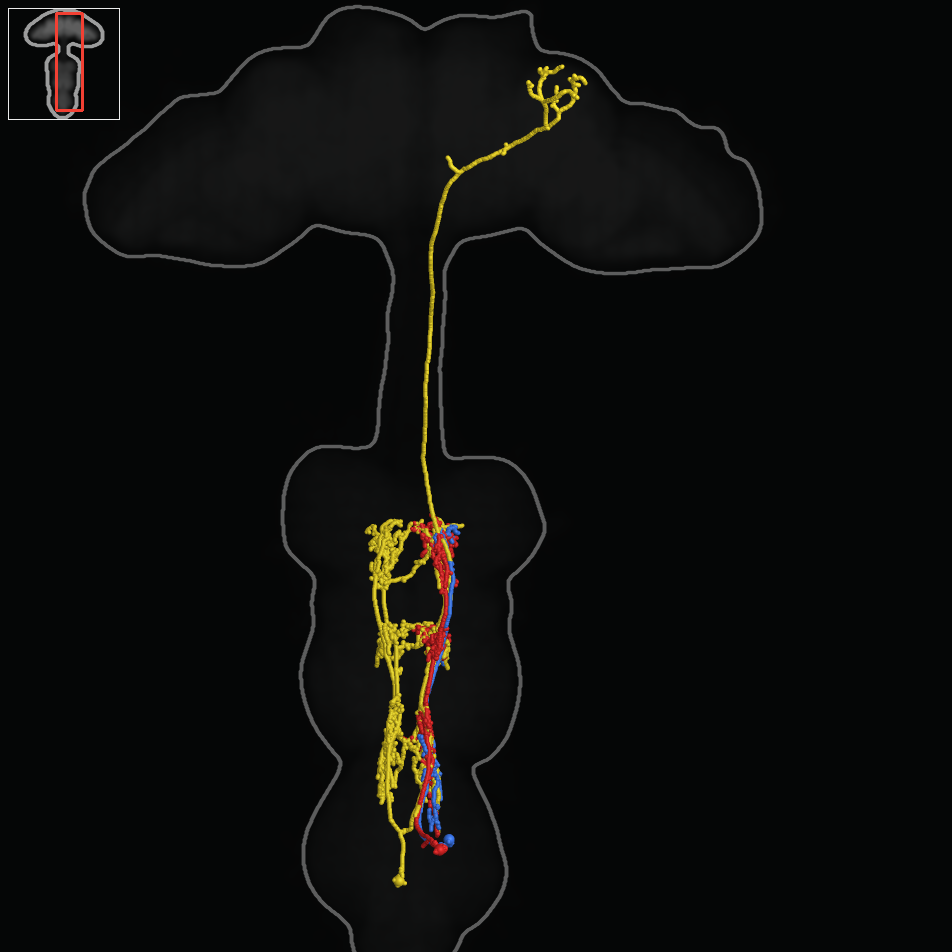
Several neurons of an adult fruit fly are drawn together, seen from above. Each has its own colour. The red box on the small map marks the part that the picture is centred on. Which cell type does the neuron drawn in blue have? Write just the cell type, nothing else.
IN09A070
